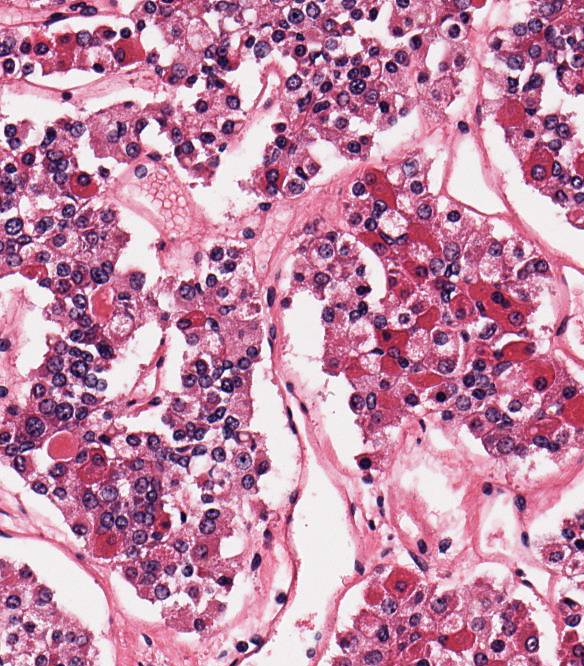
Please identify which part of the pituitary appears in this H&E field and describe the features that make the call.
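Here you have the pars distalis. Look at the grouping first: rounded nests and short cords, parted by thin pink septa. Between them run thin-walled channels lined by flat, elongated nuclei, one passing down the centre.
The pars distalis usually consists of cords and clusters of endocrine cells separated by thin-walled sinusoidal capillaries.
Those channels fit that arrangement. The nest nuclei are round, fairly uniform and dark, with speckled chromatin.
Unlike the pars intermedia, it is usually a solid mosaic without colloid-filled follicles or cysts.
No gland lumens or fat cells appear here.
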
